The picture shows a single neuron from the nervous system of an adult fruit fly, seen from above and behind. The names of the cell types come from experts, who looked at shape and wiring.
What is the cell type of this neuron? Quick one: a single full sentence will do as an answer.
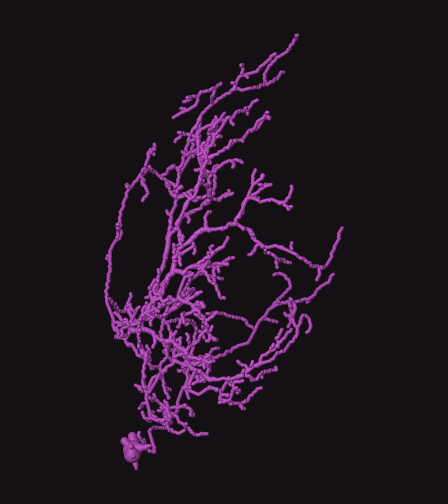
In terms of cell type, the neuron is IN13A010.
